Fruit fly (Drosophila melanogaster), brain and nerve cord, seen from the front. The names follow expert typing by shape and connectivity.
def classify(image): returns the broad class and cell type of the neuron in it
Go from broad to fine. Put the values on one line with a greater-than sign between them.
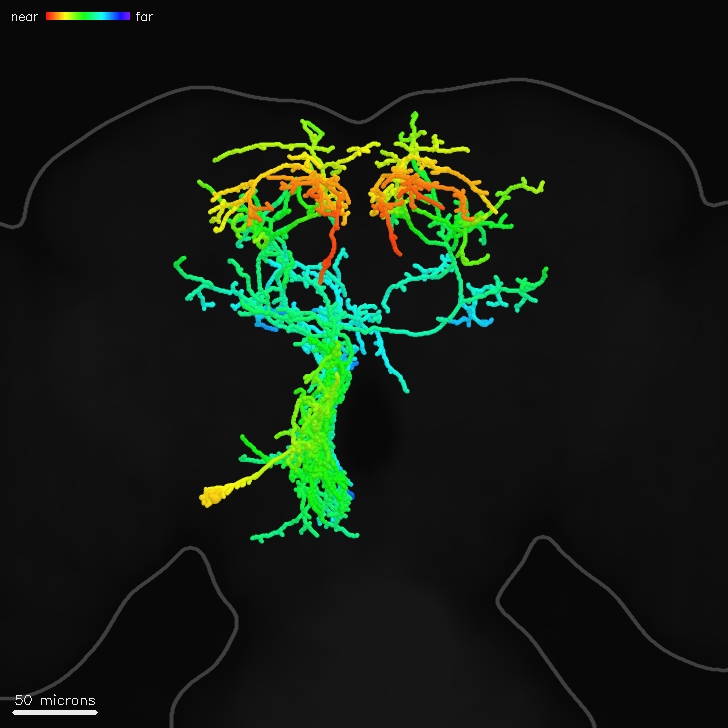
central-brain intrinsic neuron > SMP593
